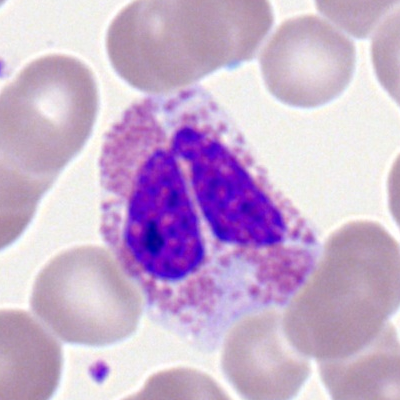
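Eosinophil, middle cell. Nucleus: two lobes lying side by side, a narrow pale cleft running between them. Cytoplasm filled with many round pinkish-orange granules, coarse and of fairly even size.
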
